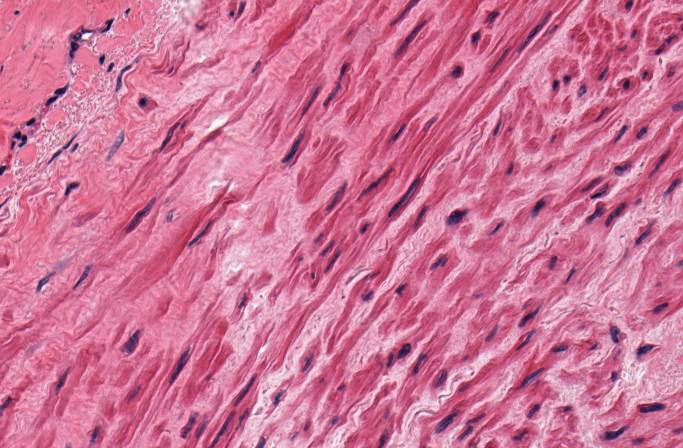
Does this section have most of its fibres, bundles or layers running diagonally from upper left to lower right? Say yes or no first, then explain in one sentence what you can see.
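No. Across most of the field the pink fibres and their nuclei run diagonally from lower left to upper right.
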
